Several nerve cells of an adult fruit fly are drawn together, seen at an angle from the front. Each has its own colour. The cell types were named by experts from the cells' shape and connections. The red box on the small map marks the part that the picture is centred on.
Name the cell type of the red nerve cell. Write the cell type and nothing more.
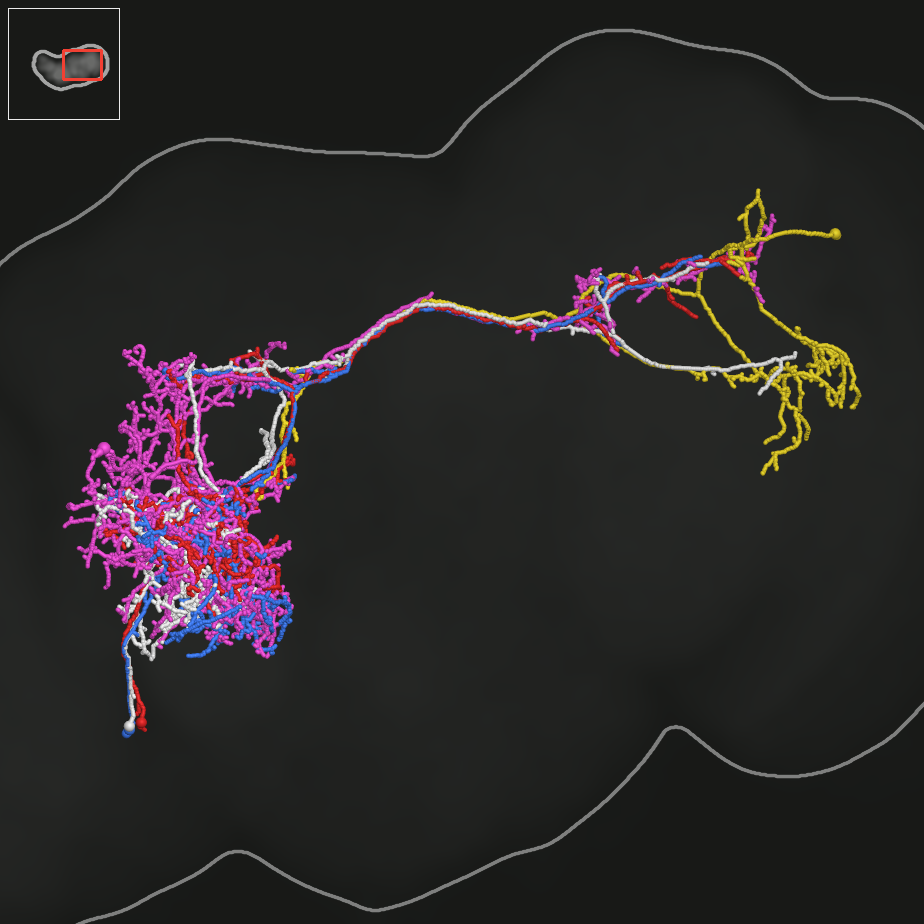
CB1189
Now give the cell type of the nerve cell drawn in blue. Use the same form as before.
CB3530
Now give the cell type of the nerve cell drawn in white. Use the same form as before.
AVLP129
